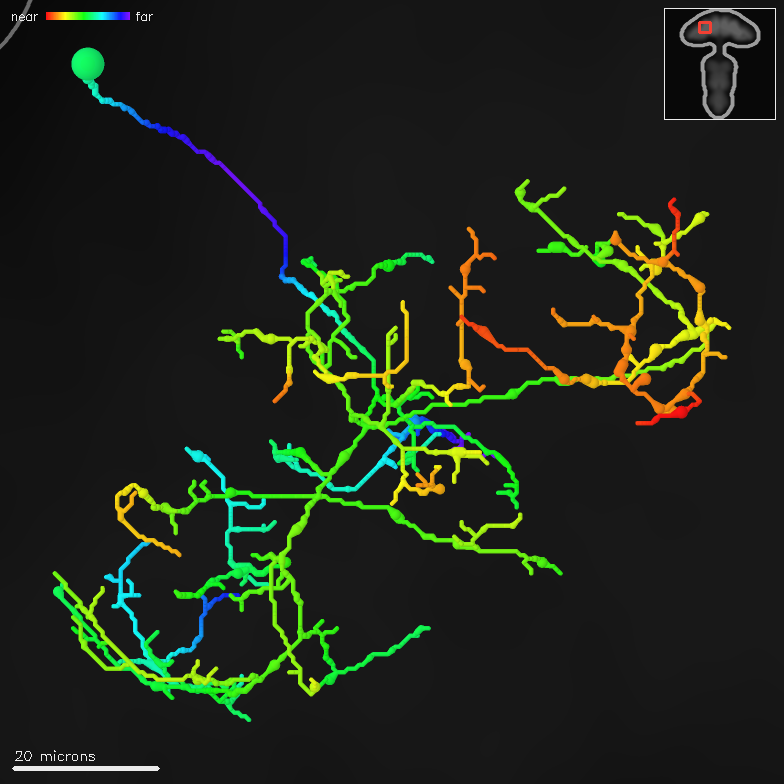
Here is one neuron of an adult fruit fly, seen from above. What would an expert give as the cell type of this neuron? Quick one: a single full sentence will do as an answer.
The neuron belongs to cell type CB2172.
